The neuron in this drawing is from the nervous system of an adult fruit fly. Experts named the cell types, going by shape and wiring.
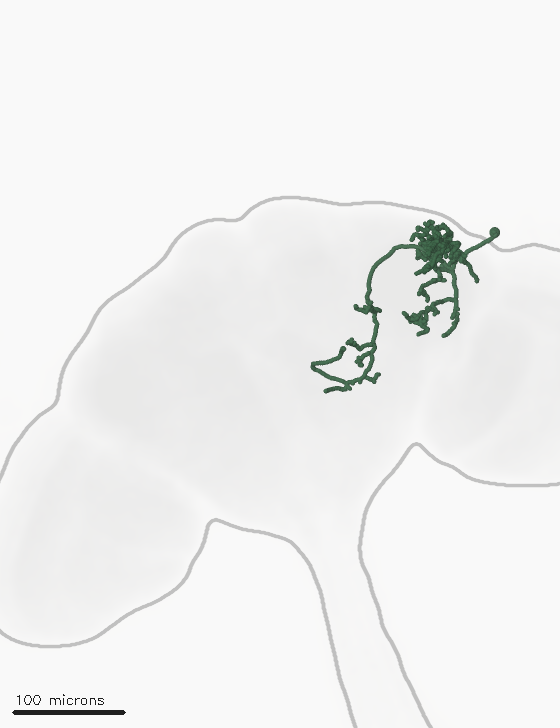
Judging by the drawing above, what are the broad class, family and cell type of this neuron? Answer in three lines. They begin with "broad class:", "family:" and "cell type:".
broad class: central-brain intrinsic neuron
family: hemilineage SLPav1_medial
cell type: SLP222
